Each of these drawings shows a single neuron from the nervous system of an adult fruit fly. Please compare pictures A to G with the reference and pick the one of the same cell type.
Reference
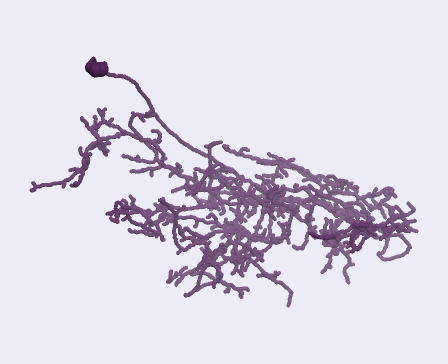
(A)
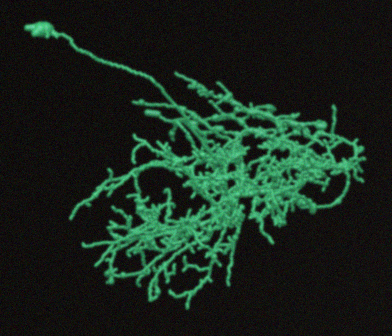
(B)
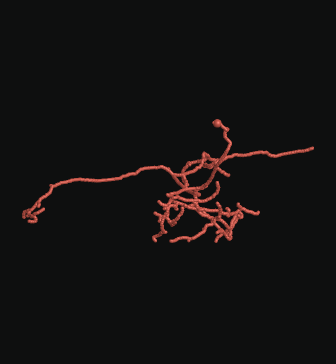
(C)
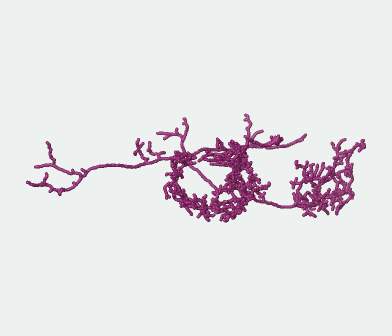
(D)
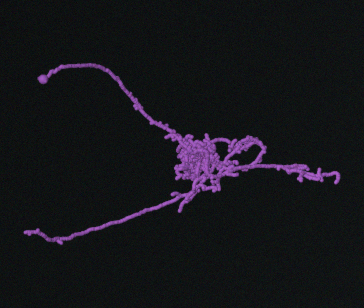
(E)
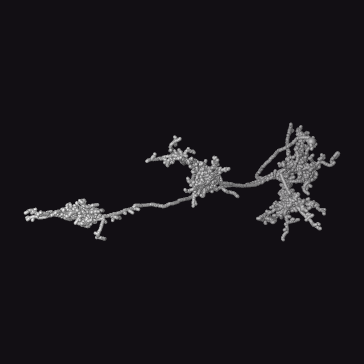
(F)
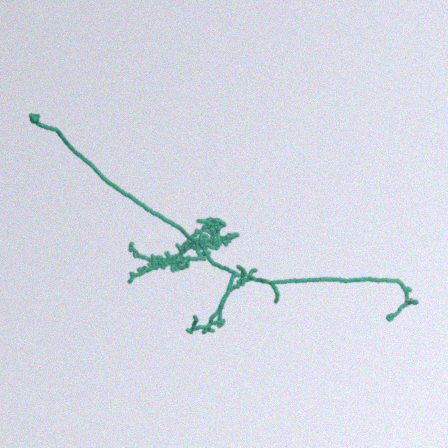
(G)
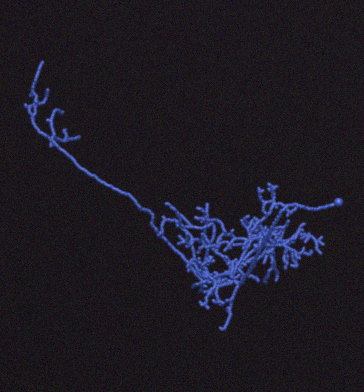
Picture A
